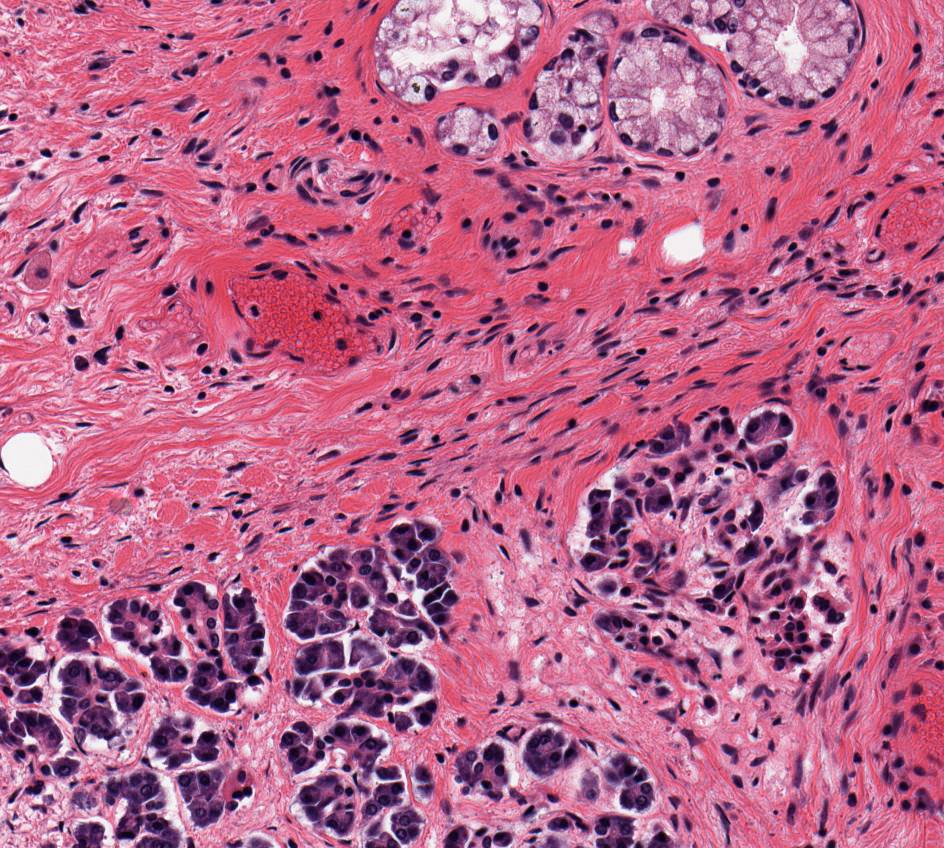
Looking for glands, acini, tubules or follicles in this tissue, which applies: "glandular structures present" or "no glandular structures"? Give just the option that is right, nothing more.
Glandular structures present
